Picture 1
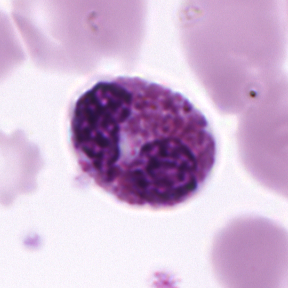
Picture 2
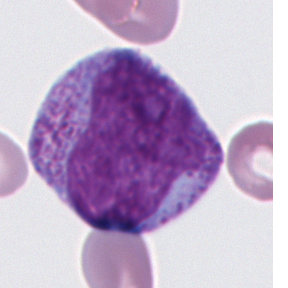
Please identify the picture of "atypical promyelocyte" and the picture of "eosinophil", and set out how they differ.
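Picture 1's the eosinophil and picture 2's the atypical promyelocyte. Easiest tell is the nucleus: in the eosinophil it's split into two separate lobes, one on the left and one on the lower right, while the atypical promyelocyte's nucleus isn't divided into lobes or segments at all. The outlines differ too, smooth and oval for the eosinophil, angular with four rounded corners, roughly a diamond, for the atypical promyelocyte. In the eosinophil the chromatin is dark purple and coarsely clumped.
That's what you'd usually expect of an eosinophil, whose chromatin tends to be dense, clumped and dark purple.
Its cytoplasm is pinkish-purple and takes up much of the cell, especially at the top and right, with granules spread all through it. There's also a small pale clear zone in the centre, between the two lobes. In picture 2, a red cell touches the lower edge of the atypical promyelocyte.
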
